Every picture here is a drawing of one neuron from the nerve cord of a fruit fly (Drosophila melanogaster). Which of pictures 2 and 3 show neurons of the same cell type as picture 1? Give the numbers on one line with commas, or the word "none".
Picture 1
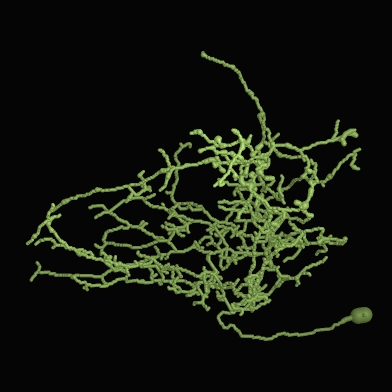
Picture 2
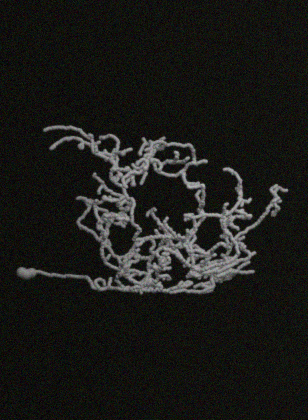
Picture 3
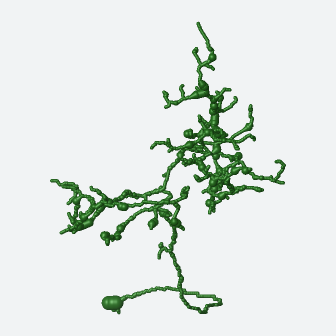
2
